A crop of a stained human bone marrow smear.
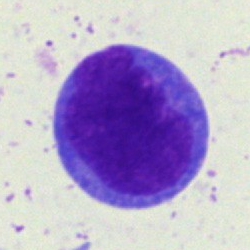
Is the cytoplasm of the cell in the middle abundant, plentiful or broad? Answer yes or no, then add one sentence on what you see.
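No. The nucleus fills most of the cell.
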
